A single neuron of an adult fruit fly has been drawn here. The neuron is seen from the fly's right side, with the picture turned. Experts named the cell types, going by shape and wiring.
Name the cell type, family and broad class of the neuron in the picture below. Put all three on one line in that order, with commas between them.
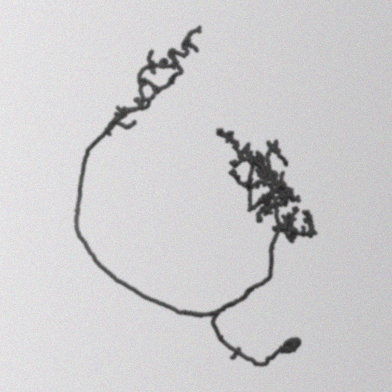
MeLo11, MeLo, optic-lobe intrinsic neuron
